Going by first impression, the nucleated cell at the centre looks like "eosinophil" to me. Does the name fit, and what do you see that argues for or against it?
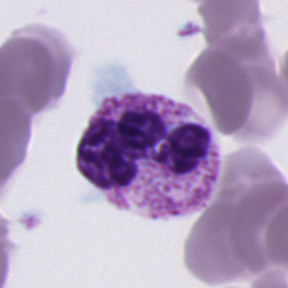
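Outline: roughly round and smooth. Chromatin: dark purple, coarsely clumped; no nucleoli visible. Cytoplasm: pale pink rather than blue. Granules: present, but not hiding the nuclear lobes.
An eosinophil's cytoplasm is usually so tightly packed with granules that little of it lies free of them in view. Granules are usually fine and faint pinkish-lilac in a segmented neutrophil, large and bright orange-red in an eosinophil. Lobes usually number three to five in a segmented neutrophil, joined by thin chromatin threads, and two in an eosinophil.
Verdict: segmented neutrophil; eosinophil does not fit.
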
